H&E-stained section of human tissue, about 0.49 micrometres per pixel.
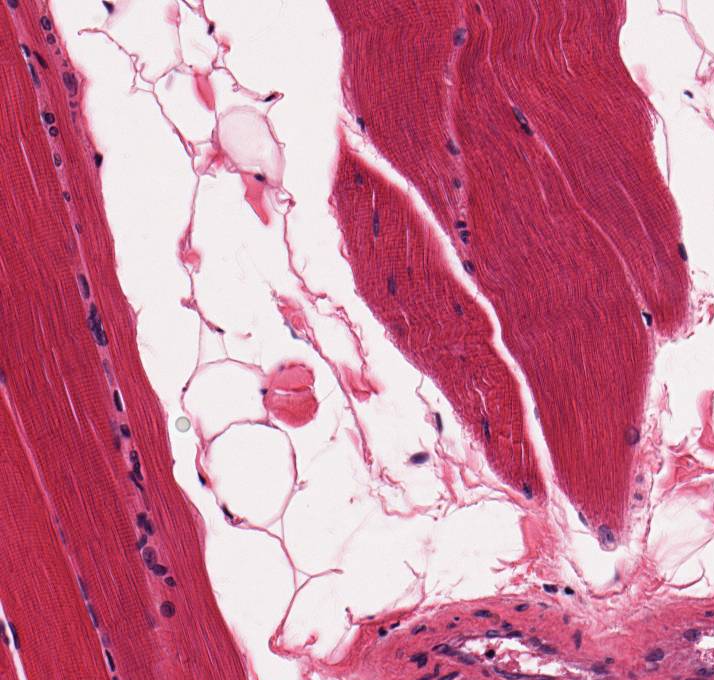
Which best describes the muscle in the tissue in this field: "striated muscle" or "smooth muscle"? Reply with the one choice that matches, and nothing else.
Striated muscle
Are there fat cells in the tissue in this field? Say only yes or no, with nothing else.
Yes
